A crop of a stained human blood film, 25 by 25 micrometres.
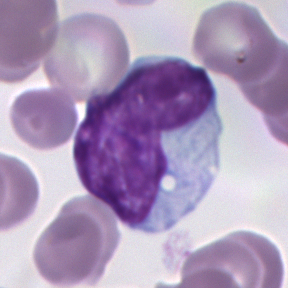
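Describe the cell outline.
It is somewhat irregular rather than smoothly round.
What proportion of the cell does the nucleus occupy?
More than half.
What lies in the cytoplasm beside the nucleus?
One small, round, clear vacuole; no distinct granules are visible.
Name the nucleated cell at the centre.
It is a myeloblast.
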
